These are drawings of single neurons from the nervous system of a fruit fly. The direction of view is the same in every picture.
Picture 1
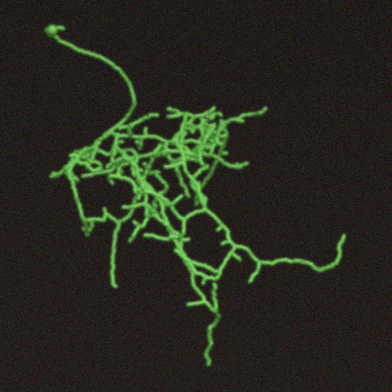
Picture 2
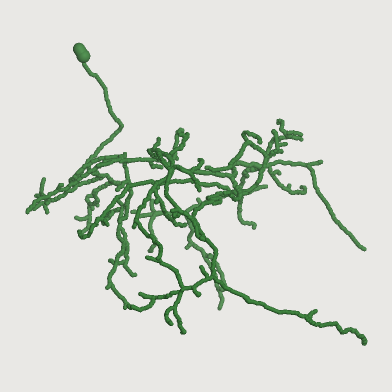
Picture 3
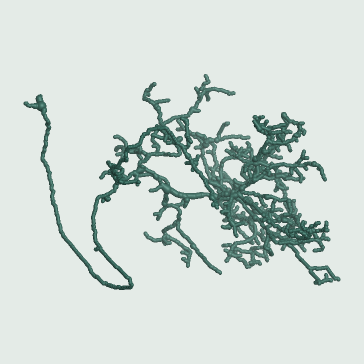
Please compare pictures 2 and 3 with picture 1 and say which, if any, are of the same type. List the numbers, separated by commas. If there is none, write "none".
2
